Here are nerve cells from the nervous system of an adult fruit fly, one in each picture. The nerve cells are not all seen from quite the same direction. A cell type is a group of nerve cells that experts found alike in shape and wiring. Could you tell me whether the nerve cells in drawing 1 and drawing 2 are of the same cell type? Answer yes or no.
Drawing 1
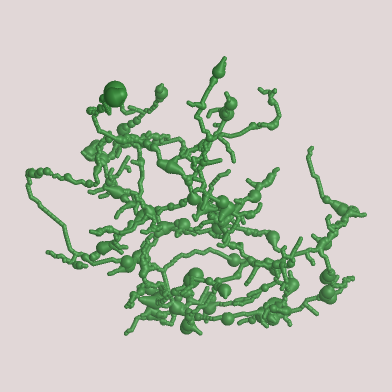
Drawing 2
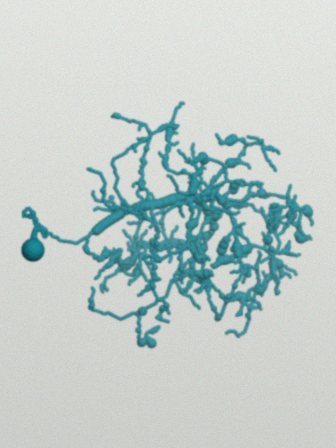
yes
